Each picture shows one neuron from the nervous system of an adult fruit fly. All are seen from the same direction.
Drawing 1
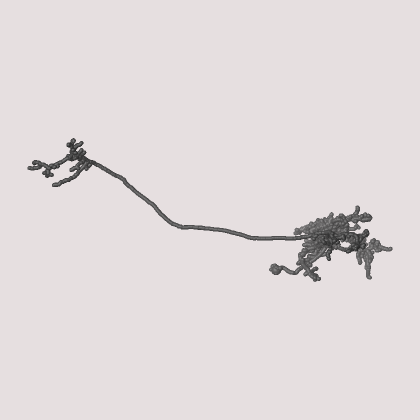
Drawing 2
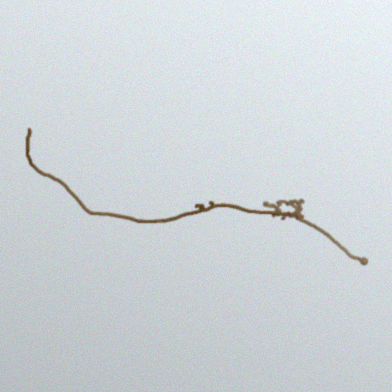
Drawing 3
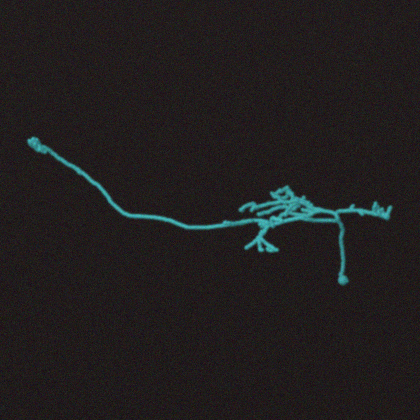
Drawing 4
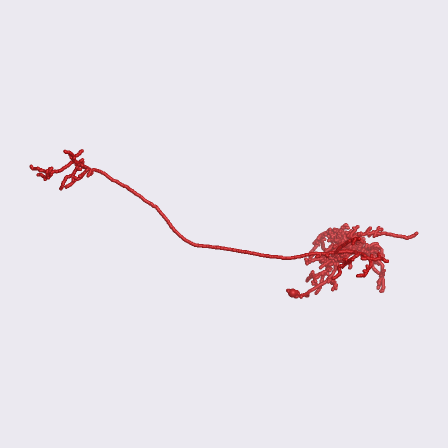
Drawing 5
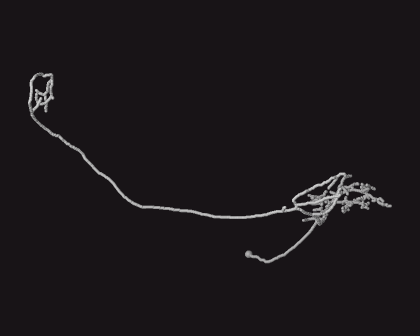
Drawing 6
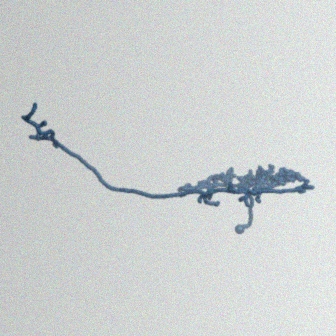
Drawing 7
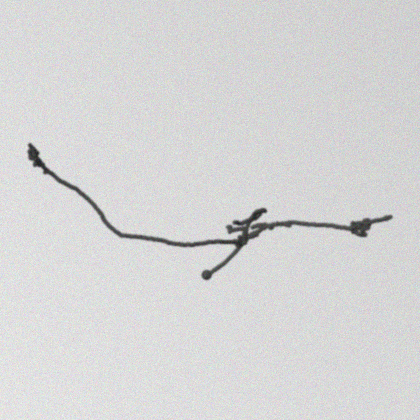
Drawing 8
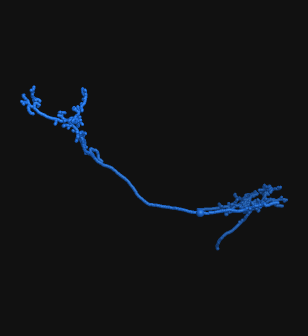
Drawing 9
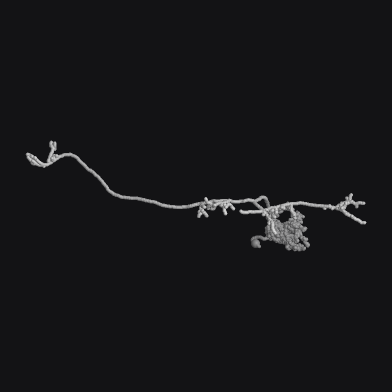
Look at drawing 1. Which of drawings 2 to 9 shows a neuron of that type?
4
